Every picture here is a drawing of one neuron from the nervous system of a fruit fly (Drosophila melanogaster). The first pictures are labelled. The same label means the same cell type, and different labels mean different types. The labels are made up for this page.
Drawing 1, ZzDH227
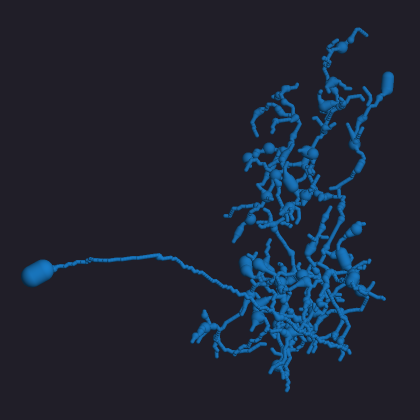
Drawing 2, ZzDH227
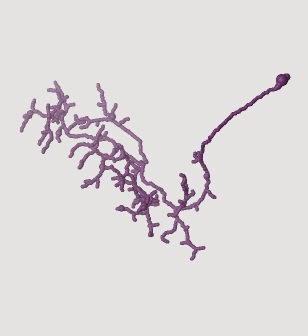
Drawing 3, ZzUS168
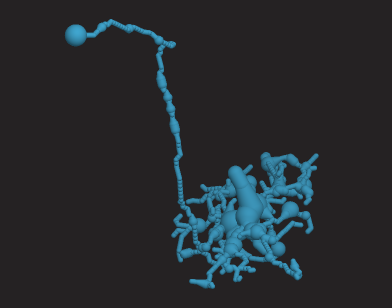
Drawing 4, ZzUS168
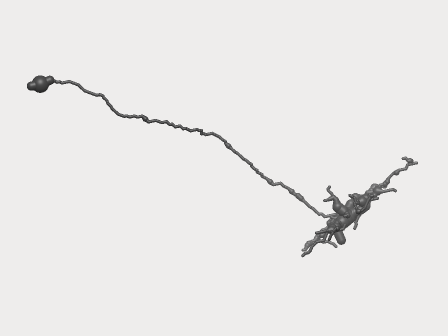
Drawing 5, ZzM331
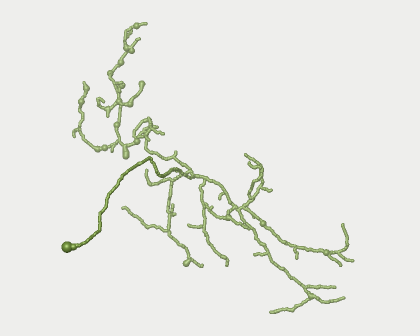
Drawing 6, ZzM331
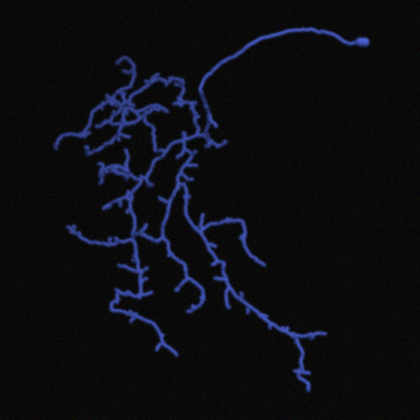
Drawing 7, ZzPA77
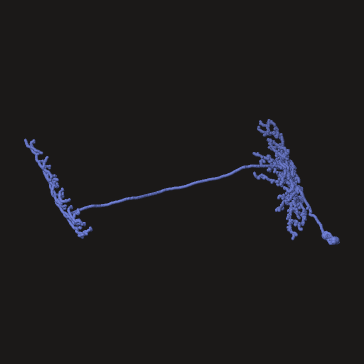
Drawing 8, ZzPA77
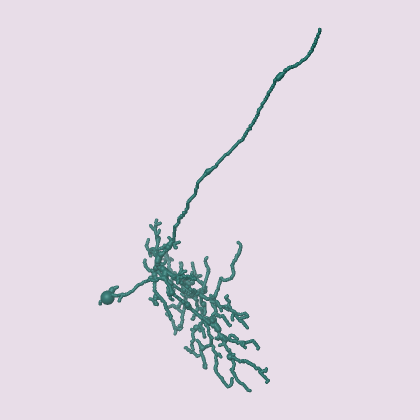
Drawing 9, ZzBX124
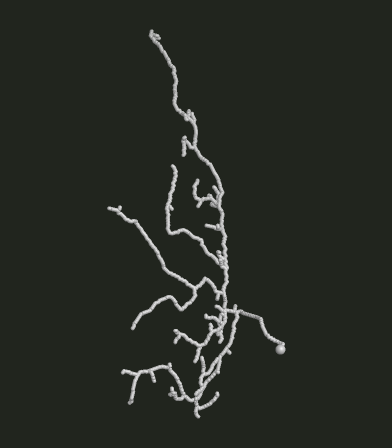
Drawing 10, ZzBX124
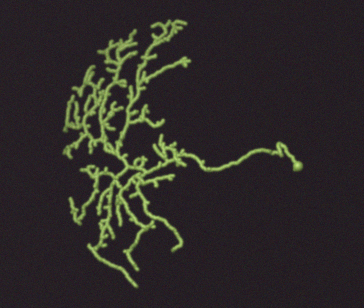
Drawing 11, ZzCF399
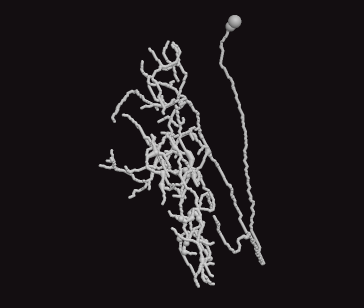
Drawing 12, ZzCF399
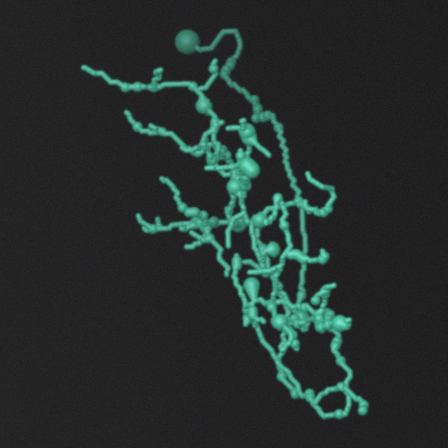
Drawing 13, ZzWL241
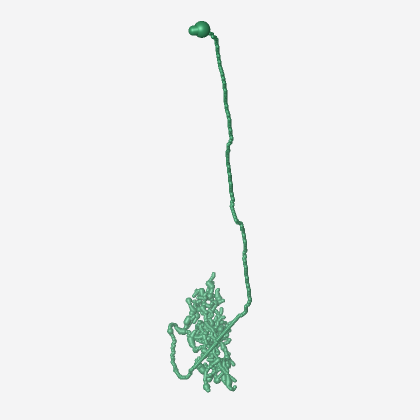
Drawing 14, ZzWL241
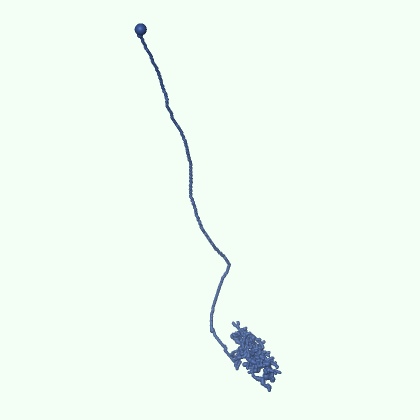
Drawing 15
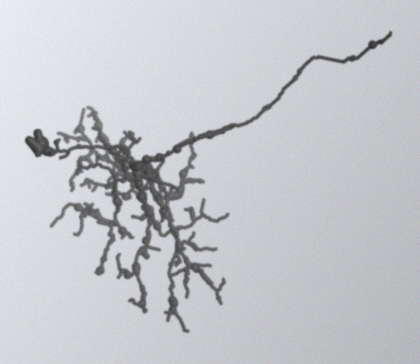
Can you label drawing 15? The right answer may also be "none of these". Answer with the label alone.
ZzPA77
